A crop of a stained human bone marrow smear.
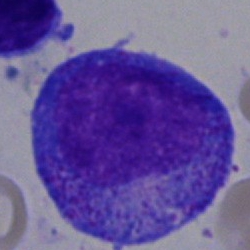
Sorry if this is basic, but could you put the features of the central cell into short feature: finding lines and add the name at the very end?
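Chromatin: fine, fairly evenly dispersed, purple
Cytoplasm: blue rim, widest at the bottom
Pale zone: lower cytoplasm, next to the nucleus
Granules: numerous, reddish-purple, plainest in the lower part
Name: promyelocyte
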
